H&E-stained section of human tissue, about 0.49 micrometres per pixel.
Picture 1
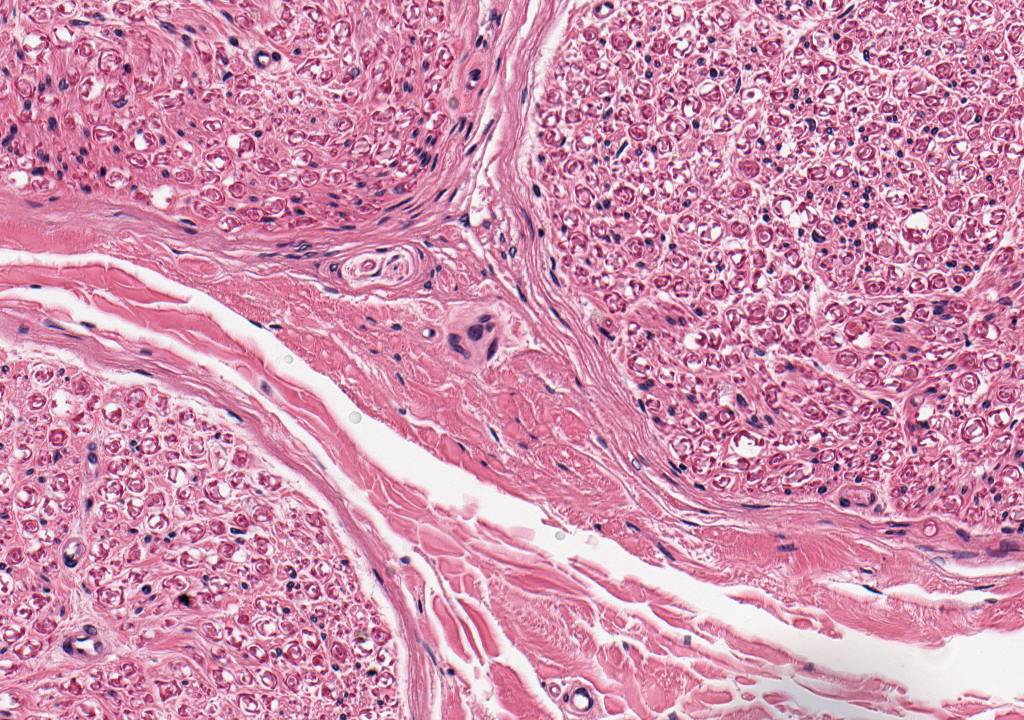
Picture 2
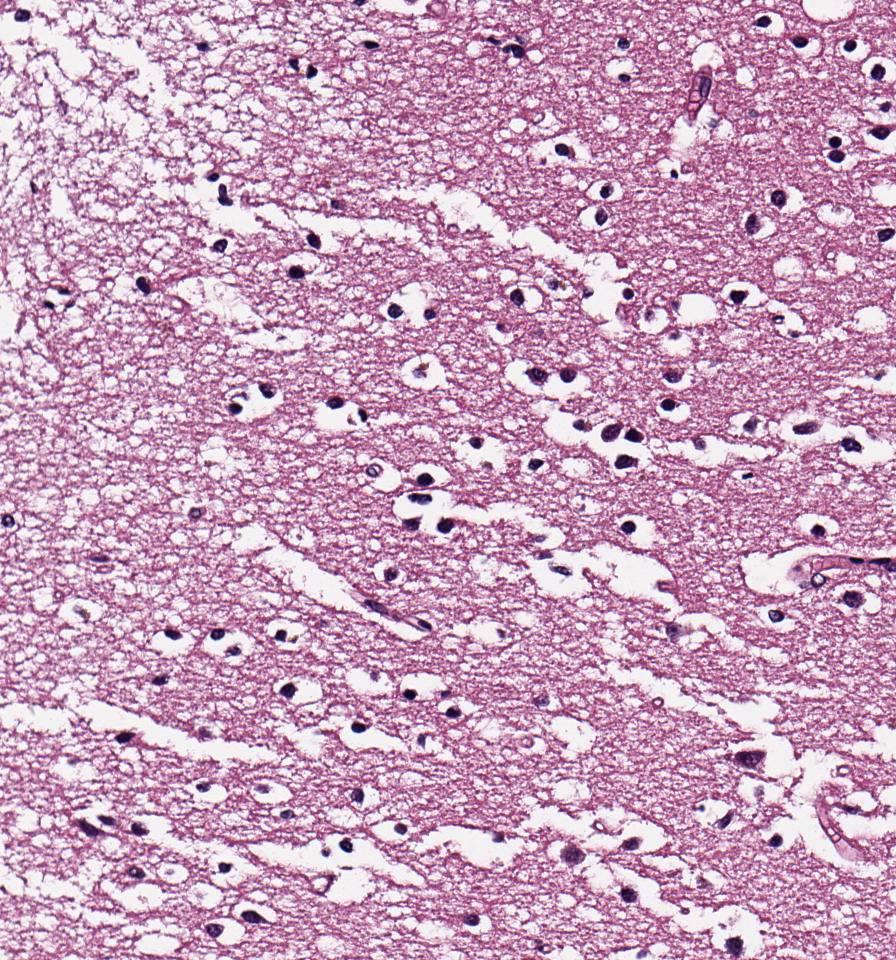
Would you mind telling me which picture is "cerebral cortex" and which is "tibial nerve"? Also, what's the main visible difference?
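Of the two, picture 2 is cerebral cortex and picture 1 tibial nerve. In picture 1, three rounded fibre bundles, at upper left, upper right and lower left, are separated by connective tissue and edged by flattened cells with elongated dark nuclei. Their fibres are cut across, each a pink central dot in a pale ring, with small dark nuclei scattered between. Picture 2 is a pale pink, finely fibrillary matrix with no organised units, holding small round, dark nuclei singly, many within a clear halo instead of pink cytoplasm.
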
